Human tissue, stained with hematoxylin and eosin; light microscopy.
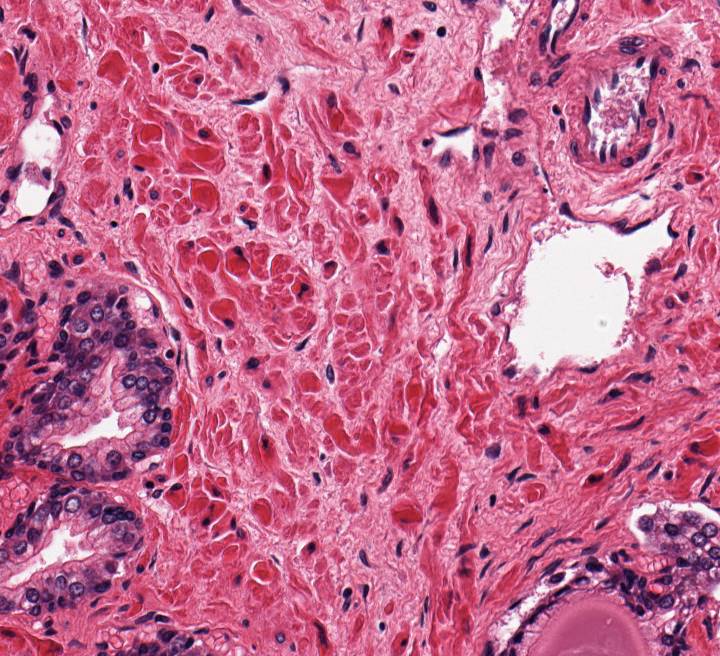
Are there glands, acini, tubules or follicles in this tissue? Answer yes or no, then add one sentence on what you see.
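Yes. Glands lie at the left edge and in the lower right corner, while the centre of the field is taken up by stroma.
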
